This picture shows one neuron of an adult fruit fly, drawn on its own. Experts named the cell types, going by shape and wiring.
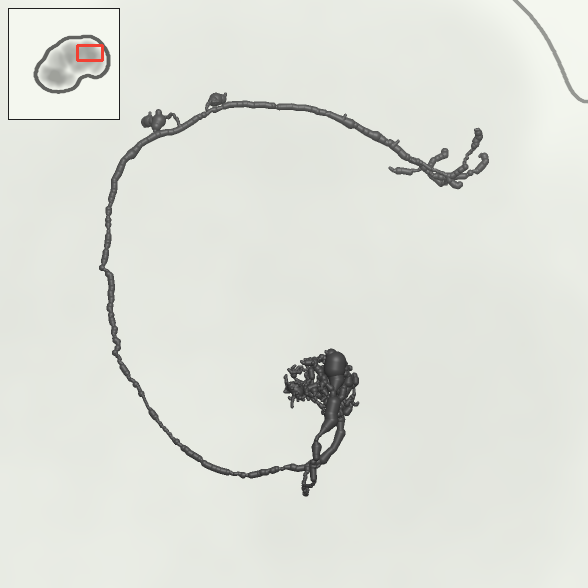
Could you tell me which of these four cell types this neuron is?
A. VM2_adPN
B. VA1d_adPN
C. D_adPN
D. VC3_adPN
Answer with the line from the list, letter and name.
C. D_adPN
